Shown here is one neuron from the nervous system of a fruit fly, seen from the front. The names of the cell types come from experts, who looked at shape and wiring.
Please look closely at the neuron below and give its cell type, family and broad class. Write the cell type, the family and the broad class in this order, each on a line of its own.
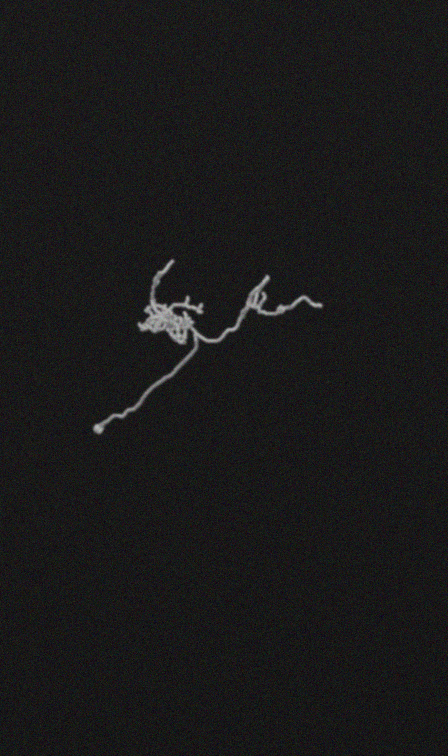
IN08B091
hemilineage 08B
nerve-cord intrinsic neuron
